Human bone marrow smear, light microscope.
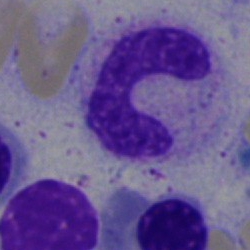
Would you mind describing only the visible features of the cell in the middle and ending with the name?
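First, the nucleus: a single curved band bent into a C shape that opens toward the right. Second, its chromatin, dark purple and coarsely clumped. Third, the cytoplasm, with fine pink-violet granules scattered through it. Fourth, the outline, roughly round and smooth with no projections. This is a band neutrophil.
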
